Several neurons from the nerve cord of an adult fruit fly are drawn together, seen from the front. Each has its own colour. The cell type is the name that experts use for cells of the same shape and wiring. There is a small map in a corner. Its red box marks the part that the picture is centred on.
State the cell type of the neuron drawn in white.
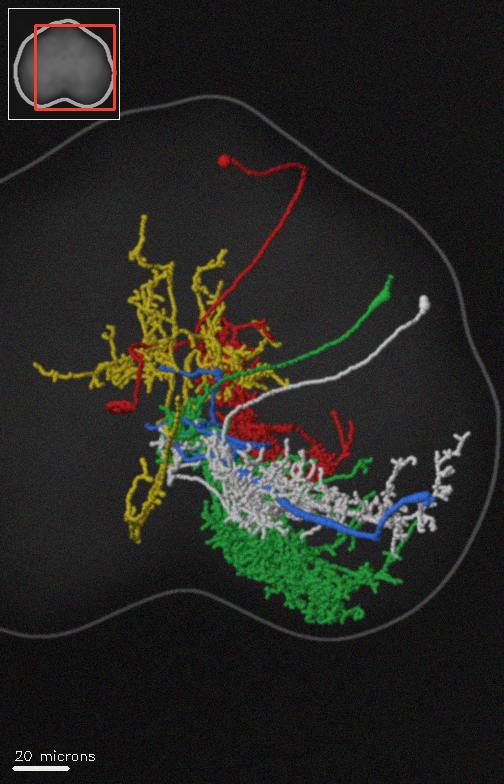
IN23B013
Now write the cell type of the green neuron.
IN23B007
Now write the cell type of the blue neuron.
SNpp55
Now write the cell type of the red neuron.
IN23B023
